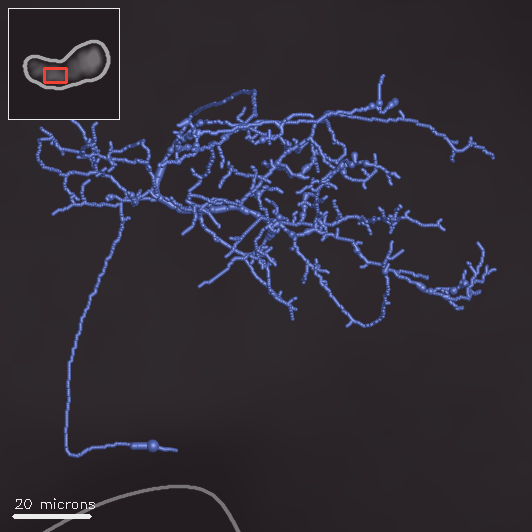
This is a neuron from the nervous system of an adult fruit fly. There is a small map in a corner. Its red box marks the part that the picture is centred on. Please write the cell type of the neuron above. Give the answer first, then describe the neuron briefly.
Its cell type is IN07B058. This is a nerve-cord intrinsic neuron. Its cell body lies at the lower left of the picture. By the scale bar it is about 120 microns wide in this view.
